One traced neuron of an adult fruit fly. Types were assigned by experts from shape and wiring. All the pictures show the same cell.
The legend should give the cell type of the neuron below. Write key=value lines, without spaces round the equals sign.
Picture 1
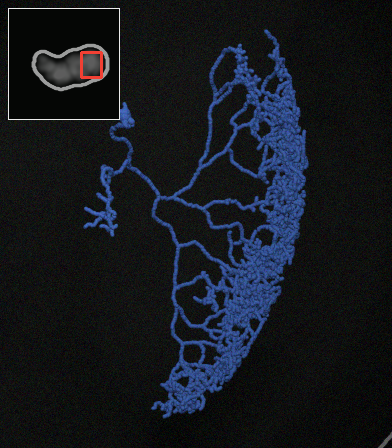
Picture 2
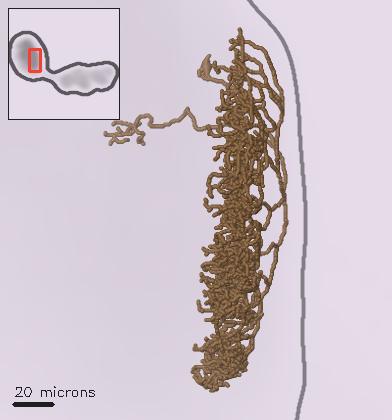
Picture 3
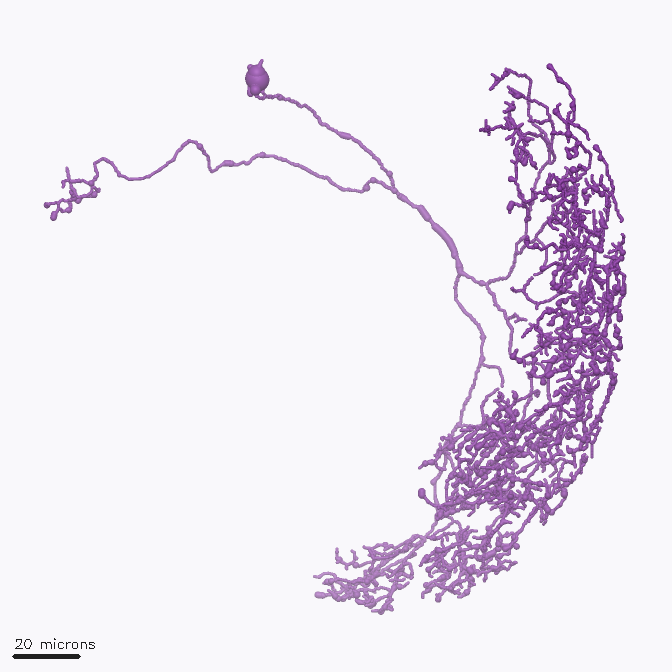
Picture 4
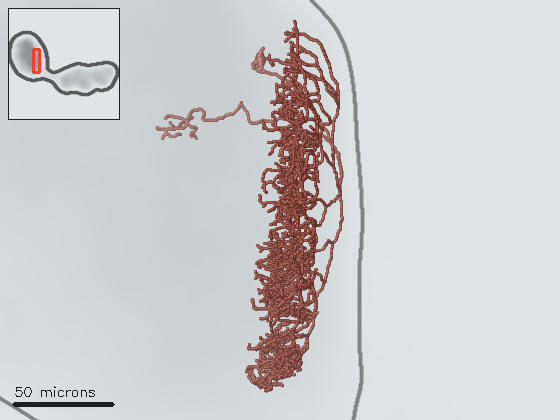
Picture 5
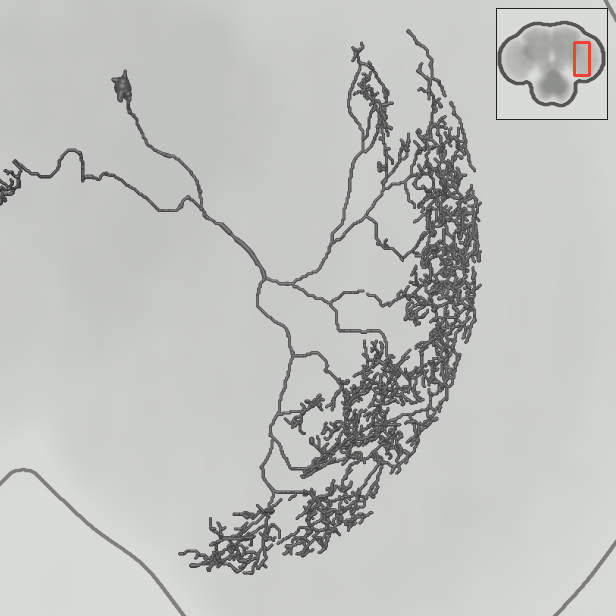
cell_type=LPT23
